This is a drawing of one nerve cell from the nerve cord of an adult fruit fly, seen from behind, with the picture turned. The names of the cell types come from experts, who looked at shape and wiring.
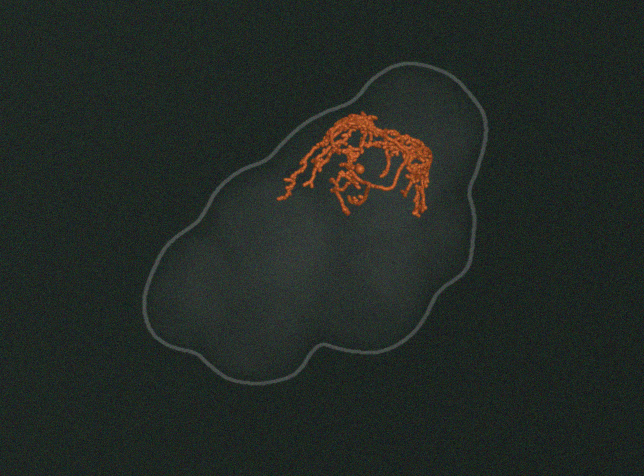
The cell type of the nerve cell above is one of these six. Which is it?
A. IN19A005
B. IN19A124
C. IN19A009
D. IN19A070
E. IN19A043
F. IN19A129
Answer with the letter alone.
E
